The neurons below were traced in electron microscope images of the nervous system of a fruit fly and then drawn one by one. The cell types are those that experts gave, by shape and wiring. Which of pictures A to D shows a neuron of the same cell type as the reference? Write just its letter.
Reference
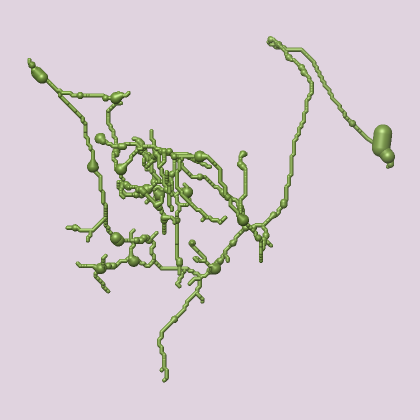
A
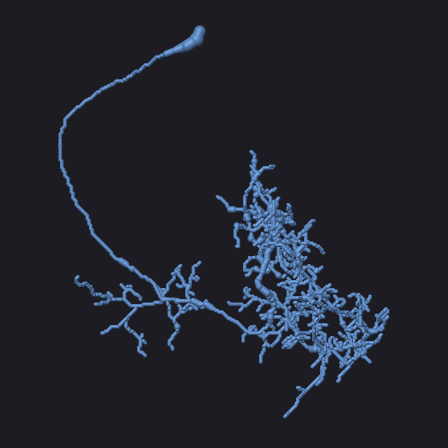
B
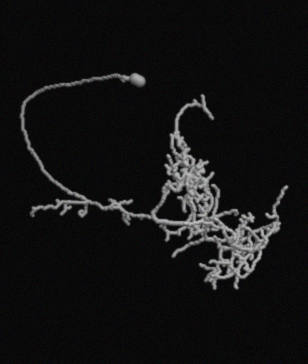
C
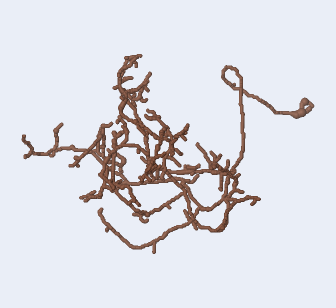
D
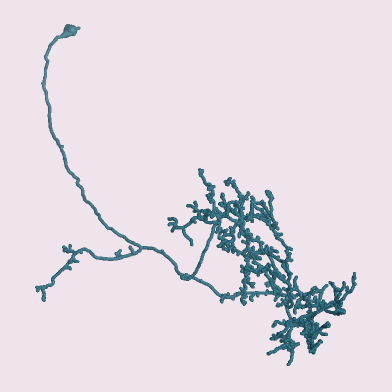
C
